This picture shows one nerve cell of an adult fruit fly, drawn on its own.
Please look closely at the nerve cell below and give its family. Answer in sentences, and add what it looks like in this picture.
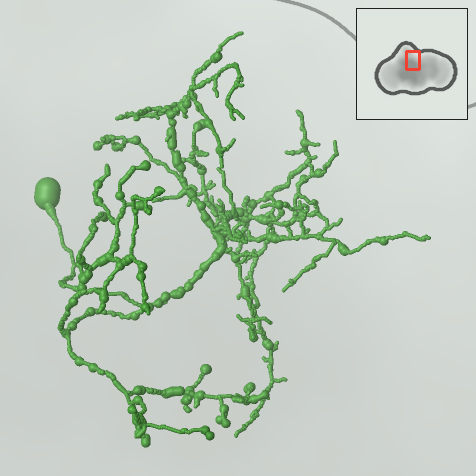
The family is hemilineage 01B. It is a nerve-cord intrinsic neuron. Its cell body lies on the left of the picture. Dozens of branch ends can be seen.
